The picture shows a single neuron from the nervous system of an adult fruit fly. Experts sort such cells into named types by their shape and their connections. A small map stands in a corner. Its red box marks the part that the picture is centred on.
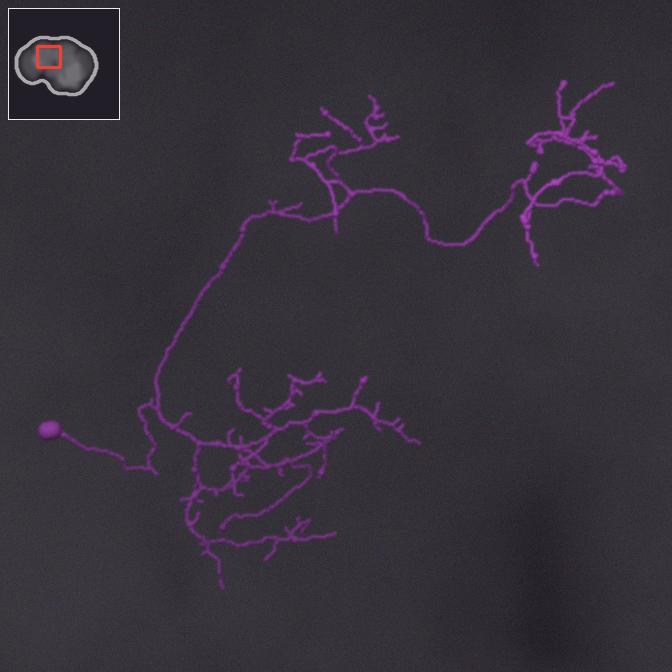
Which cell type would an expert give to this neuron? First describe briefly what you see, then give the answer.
Dozens of branch ends can be seen. In this view it is about as wide as it is tall. This is a central-brain intrinsic neuron. It is of cell type CRE068.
